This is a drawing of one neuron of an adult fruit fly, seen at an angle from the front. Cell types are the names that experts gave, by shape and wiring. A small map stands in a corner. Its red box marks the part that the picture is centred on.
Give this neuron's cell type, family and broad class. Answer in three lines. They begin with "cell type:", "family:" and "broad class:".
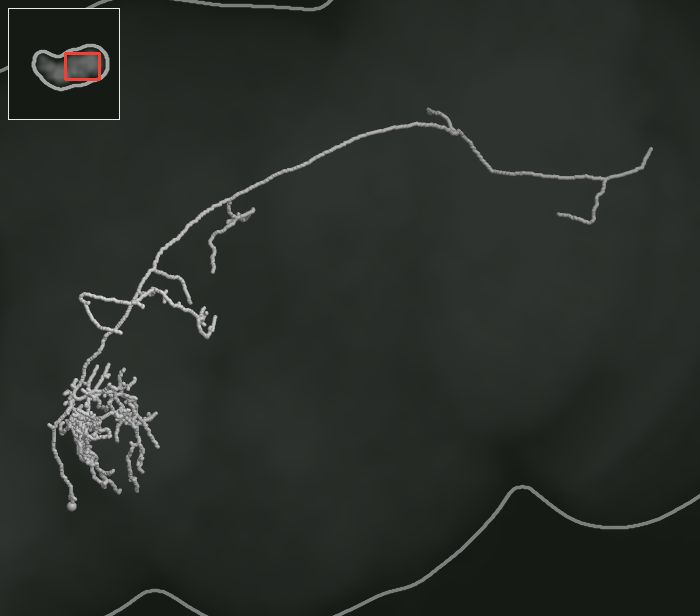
cell type: AVLP121
family: hemilineage VLPl&p2_lateral
broad class: central-brain intrinsic neuron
